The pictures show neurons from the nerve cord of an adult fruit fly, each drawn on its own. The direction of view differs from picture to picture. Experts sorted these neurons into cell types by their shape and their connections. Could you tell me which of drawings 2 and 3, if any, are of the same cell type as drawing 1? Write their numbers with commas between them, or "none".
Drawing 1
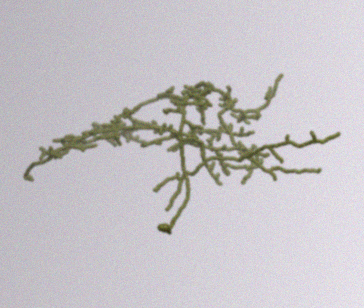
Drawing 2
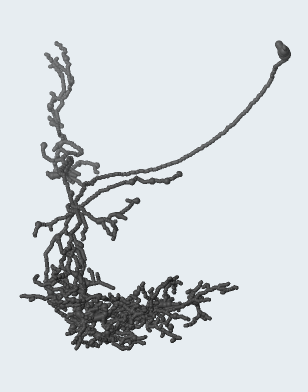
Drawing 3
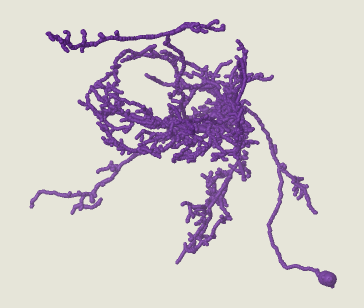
none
